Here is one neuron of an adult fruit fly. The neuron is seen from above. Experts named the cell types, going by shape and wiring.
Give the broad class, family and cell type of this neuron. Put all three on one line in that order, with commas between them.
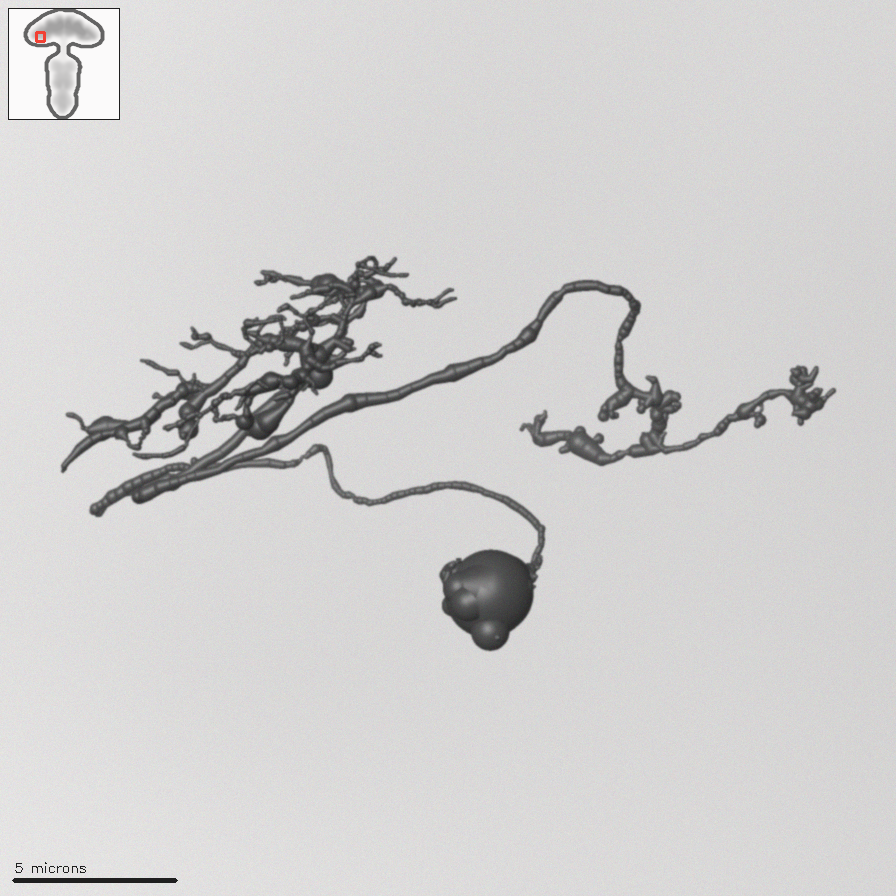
optic-lobe intrinsic neuron, T, T4a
